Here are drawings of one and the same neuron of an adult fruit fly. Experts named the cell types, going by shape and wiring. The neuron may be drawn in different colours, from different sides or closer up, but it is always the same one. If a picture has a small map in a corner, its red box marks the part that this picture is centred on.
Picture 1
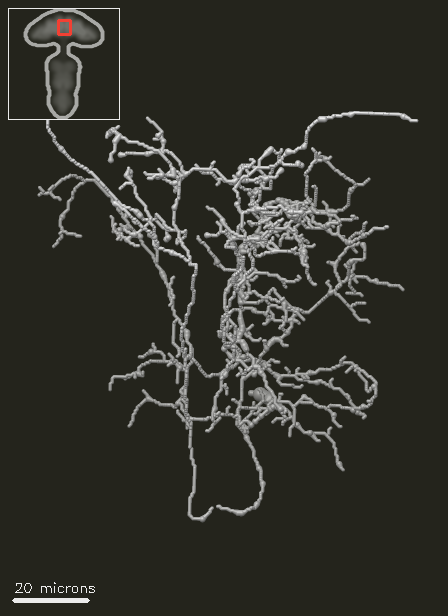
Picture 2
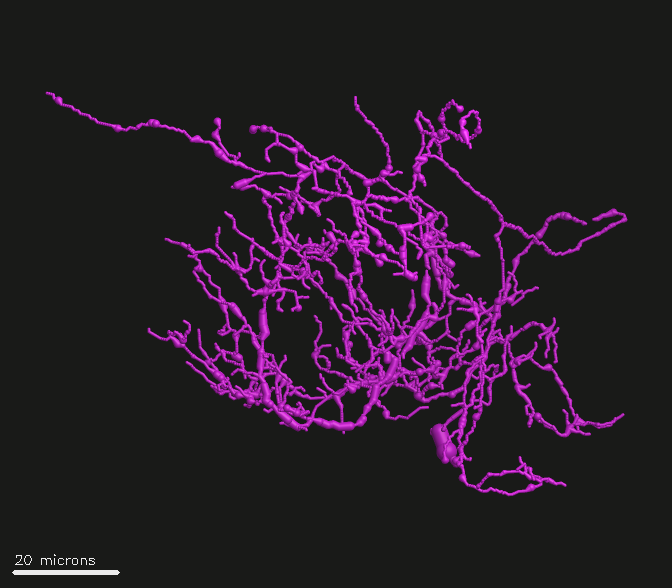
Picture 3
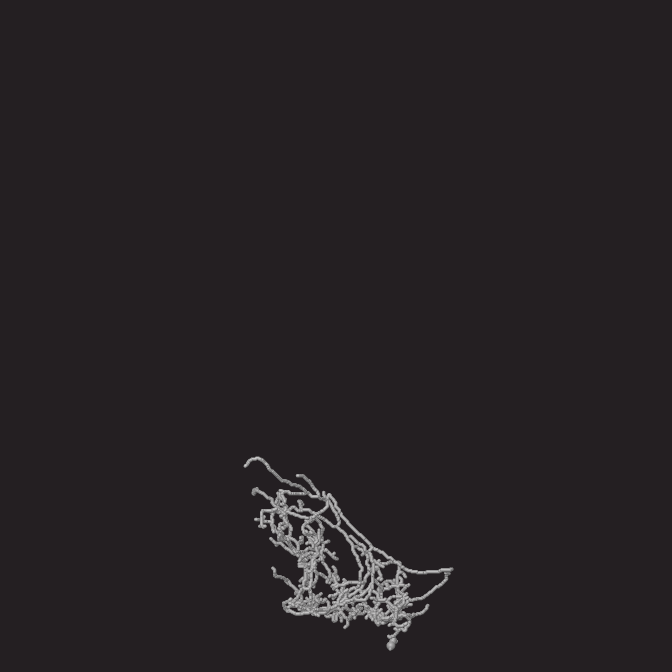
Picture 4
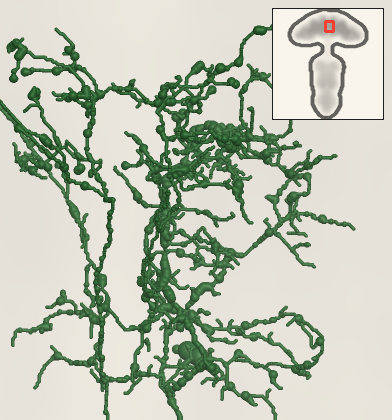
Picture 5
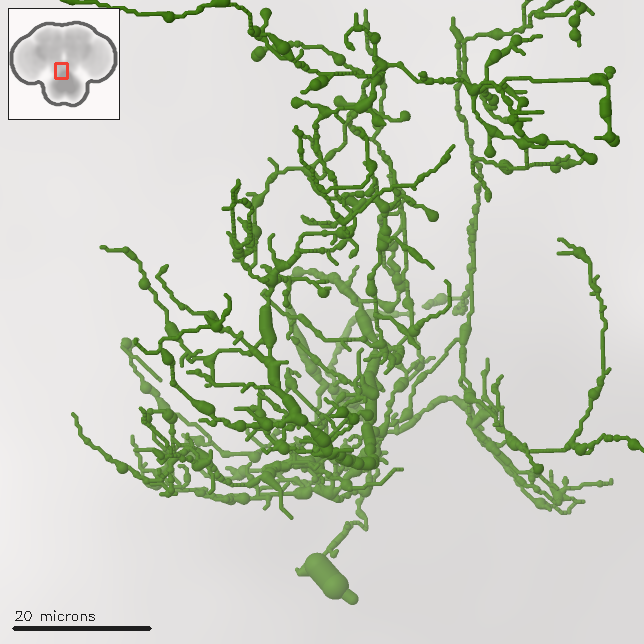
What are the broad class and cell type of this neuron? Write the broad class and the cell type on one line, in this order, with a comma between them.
central-brain intrinsic neuron, GNG280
